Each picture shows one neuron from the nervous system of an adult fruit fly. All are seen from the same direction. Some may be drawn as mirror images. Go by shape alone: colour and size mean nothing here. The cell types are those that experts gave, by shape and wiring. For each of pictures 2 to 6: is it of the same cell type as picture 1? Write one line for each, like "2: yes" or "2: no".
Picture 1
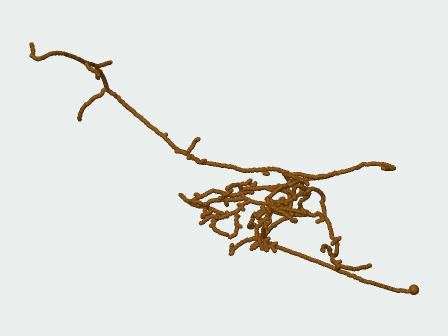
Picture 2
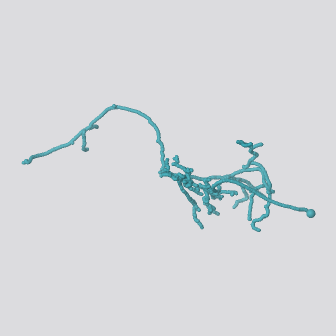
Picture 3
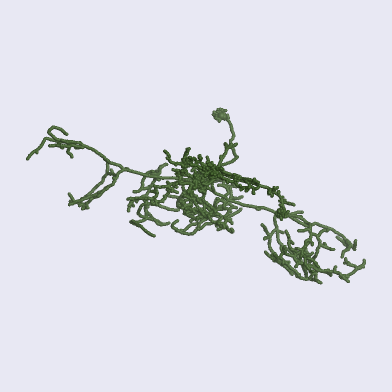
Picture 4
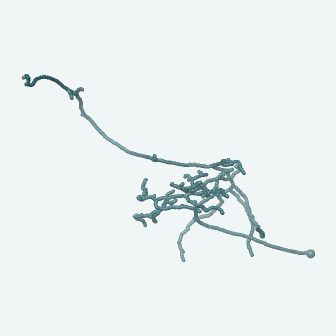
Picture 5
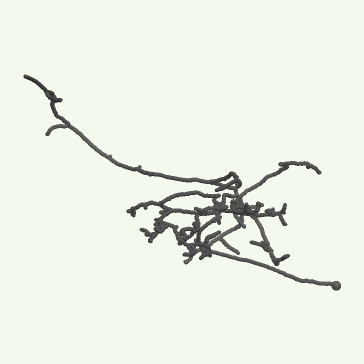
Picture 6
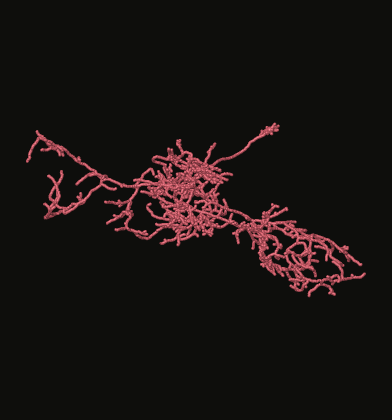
2: yes
3: no
4: yes
5: yes
6: no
